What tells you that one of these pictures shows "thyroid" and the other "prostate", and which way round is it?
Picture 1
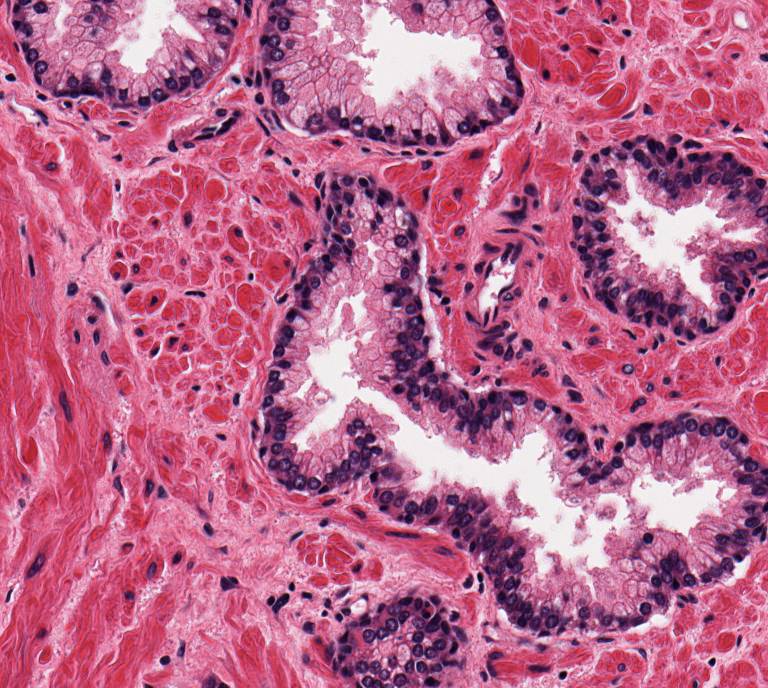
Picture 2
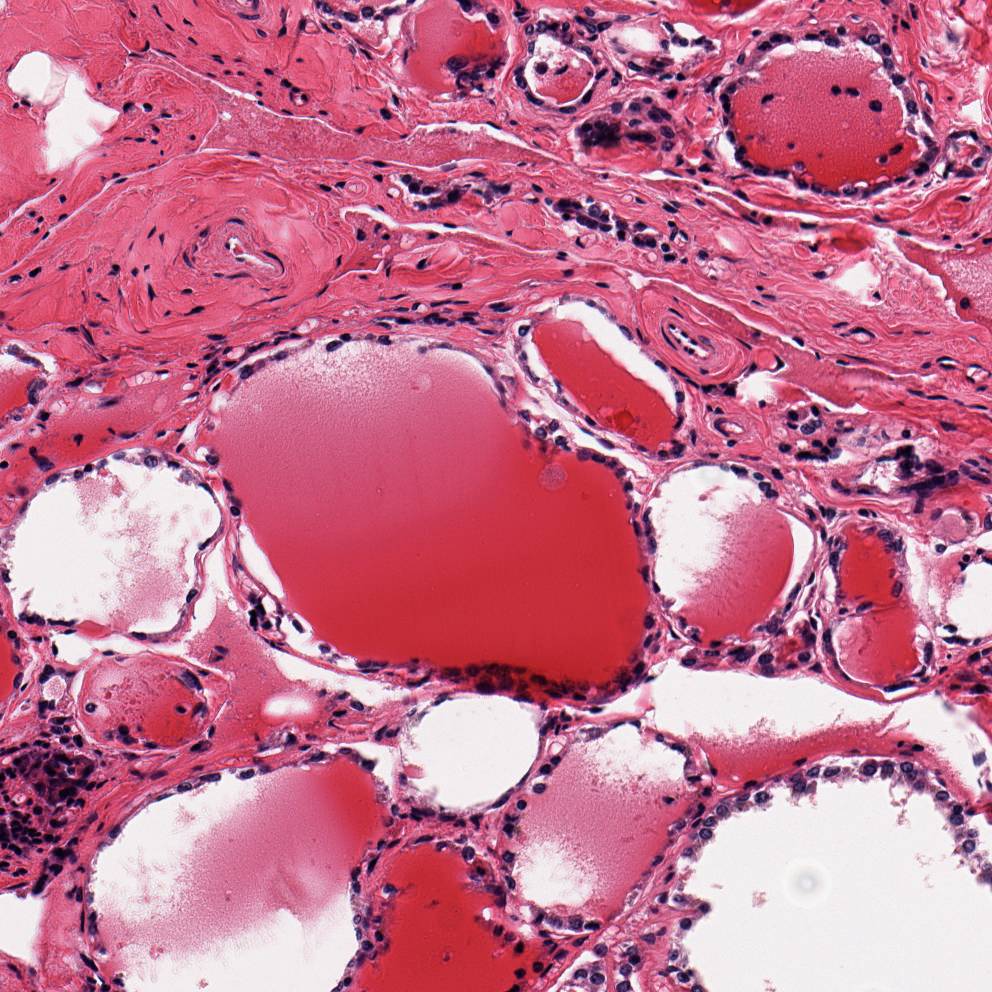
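The prostate is in picture 1, the thyroid in picture 2. Picture 1 has glands in the centre, right and top, separated by dense pink stroma that fills the left side; along the far left edge, muscle fibres run lengthwise, roughly top to bottom, and elongated, spindle-shaped nuclei are scattered in the stroma between glands. Its epithelial nuclei are dark, rounded and basal, forming a dark band along the outer edge of each gland. Picture 2 has closed round to oval follicles of widely varying size in the middle and lower field, each lined by a single layer of flattened to low cuboidal epithelial cells. The follicular cell nuclei are small, round and dark, evenly spaced without crowding. A small dense cluster of lymphocytes with dark round nuclei lies at the lower left edge.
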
